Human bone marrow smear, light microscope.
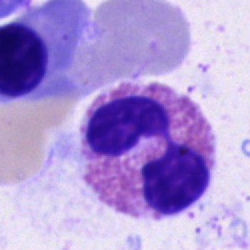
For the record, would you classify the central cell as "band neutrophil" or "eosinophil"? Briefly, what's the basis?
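The cell is an eosinophil. Its nucleus has two lobes, placed at the upper left and lower right of the cell.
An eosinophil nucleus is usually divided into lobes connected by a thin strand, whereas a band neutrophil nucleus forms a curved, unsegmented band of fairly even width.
Pink granules fill the cytoplasm all around the nucleus, and the cytoplasm itself has a pink tint.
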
